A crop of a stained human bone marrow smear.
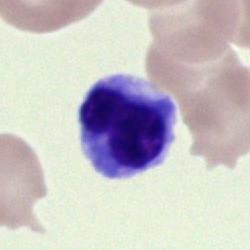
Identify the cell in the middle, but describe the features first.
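Most of the cell is taken up by the nucleus, whose chromatin is dark purple and dense. The blue cytoplasm forms a thin rim, widest at the lower left. The cell is an erythroblast.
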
